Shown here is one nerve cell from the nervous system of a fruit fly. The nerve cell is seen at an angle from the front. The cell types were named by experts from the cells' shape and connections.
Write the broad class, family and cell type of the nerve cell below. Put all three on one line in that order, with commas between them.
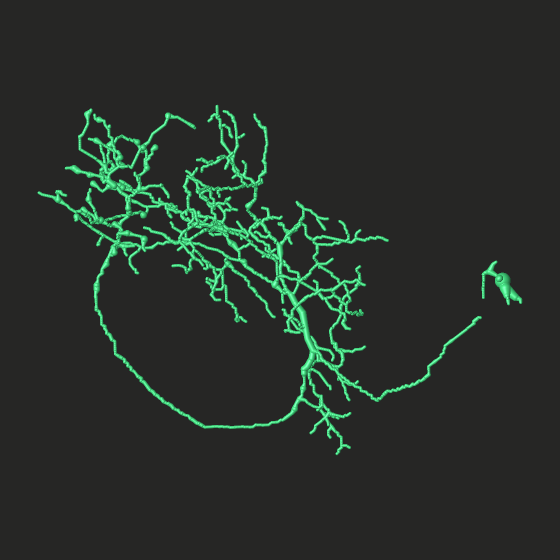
central-brain intrinsic neuron, hemilineage SLPal1, CB1150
